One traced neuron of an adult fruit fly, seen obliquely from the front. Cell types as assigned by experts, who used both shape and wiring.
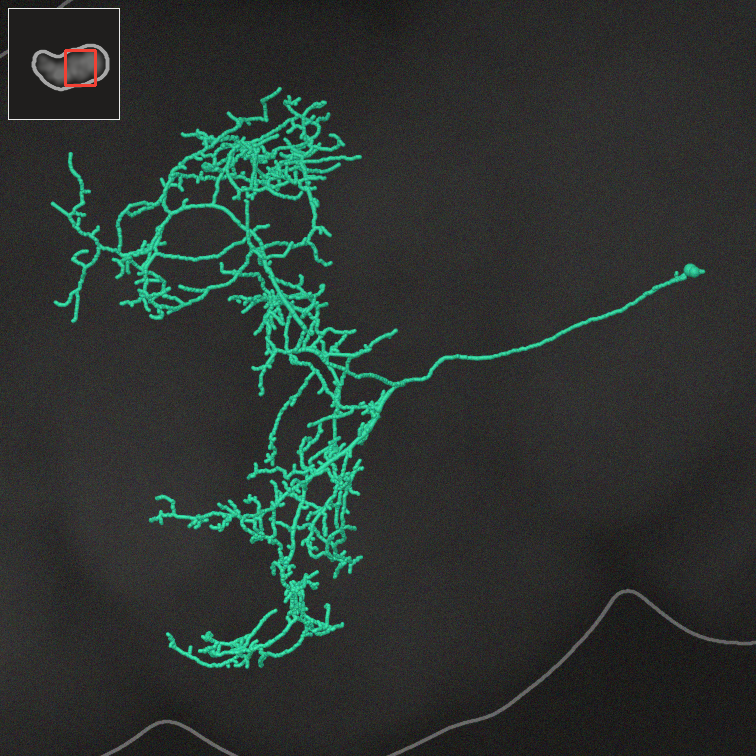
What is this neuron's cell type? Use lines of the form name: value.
cell type: mALB5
